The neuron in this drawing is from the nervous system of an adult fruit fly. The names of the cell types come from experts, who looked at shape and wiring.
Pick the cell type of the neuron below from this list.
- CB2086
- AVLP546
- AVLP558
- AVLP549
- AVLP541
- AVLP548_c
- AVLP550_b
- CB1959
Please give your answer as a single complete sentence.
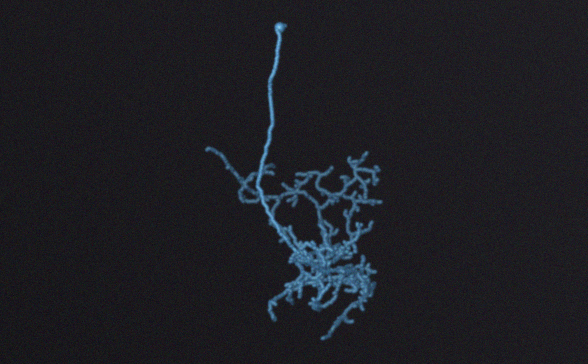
This neuron is assigned to the cell type CB1959.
